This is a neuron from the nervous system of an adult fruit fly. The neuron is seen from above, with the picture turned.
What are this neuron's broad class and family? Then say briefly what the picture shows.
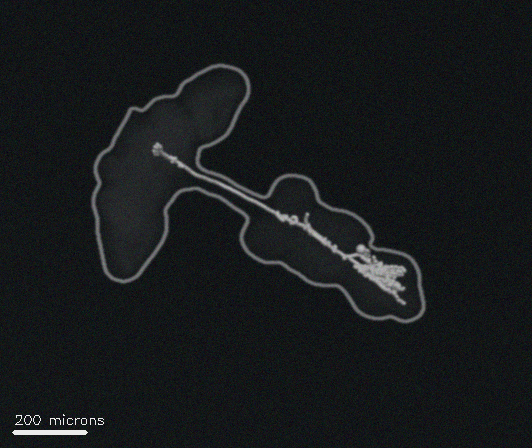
Its broad class is ascending neuron. The family is hemilineage 17A. It runs through the neck, between the brain and the nerve cord. From left to right in the picture it spans about 700 microns.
